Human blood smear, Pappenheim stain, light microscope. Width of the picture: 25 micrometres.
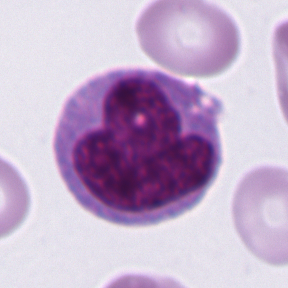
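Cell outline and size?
Round and smooth over most of the edge; about 15 micrometres across.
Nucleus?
About 12 micrometres across, filling about 60% of the cell's area; chromatin dark purple and patchy, darker clumps among lighter strands; small pale dot in the upper middle.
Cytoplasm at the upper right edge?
A few small clear vacuoles.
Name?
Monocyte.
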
